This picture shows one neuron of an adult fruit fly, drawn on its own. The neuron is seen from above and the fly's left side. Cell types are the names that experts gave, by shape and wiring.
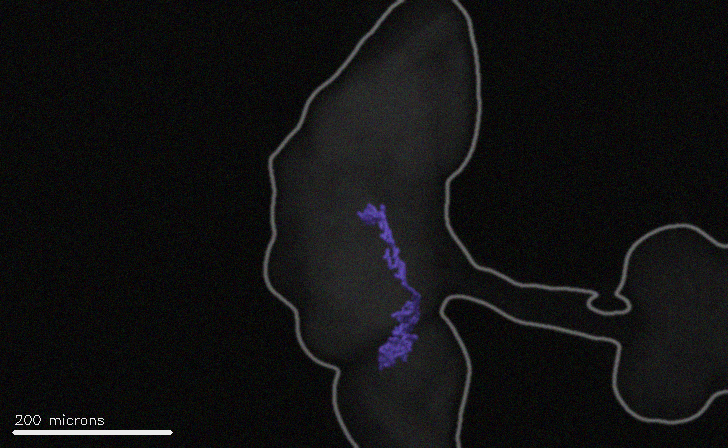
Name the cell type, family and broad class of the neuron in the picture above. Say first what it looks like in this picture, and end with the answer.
It is in the brain and does not reach the nerve cord. From top to bottom in the picture it spans about 200 microns. The cell type is LoVP64. The family is LoVP. It is a visual projection neuron.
